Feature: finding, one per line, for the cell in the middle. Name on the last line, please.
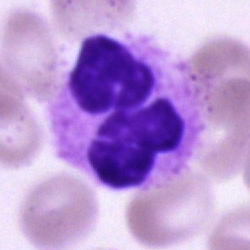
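Lobes: two of them, running diagonally, upper left and lower right
Chromatin: dark purple, densely condensed
Cytoplasm: a moderate pale lilac rim around the nucleus
Outline: roughly round, edge slightly irregular
Name: segmented neutrophil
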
